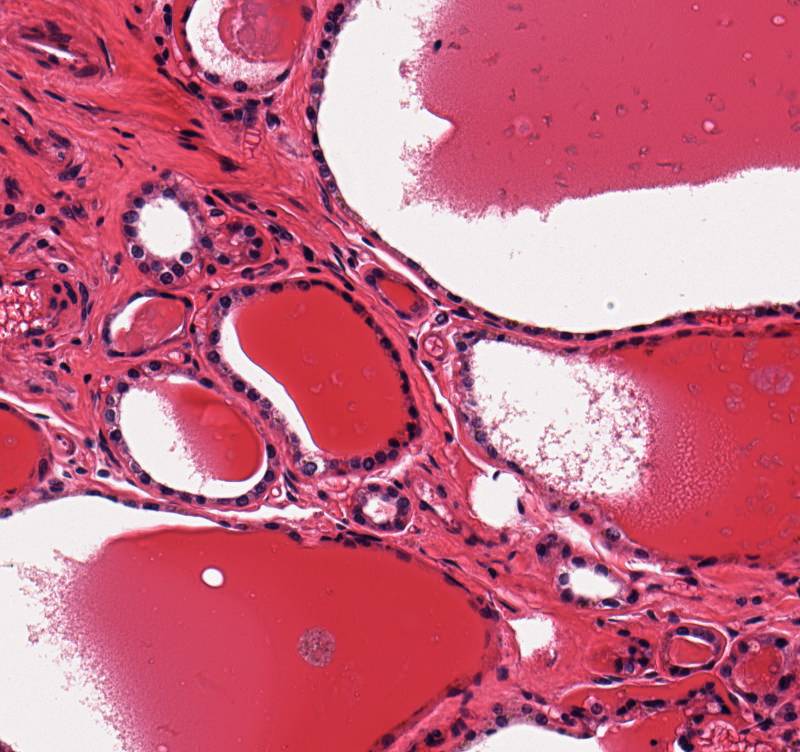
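Thyroid, H&E: closed rounded follicles of widely varying size, the largest along the top right and bottom left. Each is lined by a single layer of flattened to low cuboidal cells with small, round, darkly stained nuclei. Most lumens are filled with homogeneous pink material.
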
